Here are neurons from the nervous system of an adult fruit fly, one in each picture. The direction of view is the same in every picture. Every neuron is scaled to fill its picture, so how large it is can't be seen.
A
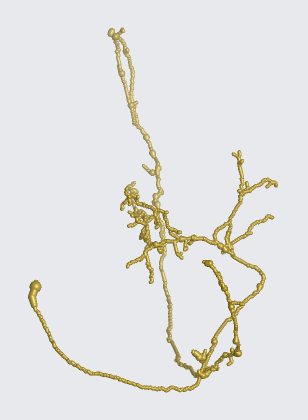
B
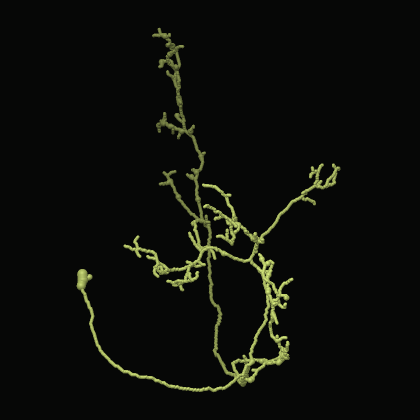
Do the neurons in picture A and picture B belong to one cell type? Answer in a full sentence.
They are of the same cell type.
